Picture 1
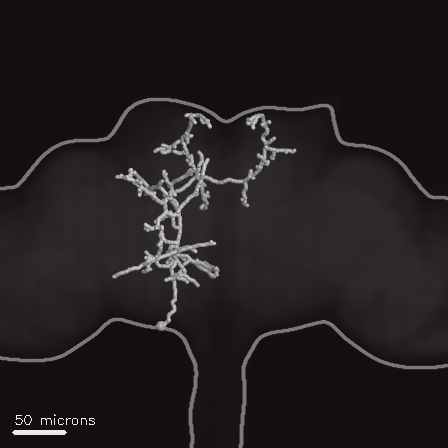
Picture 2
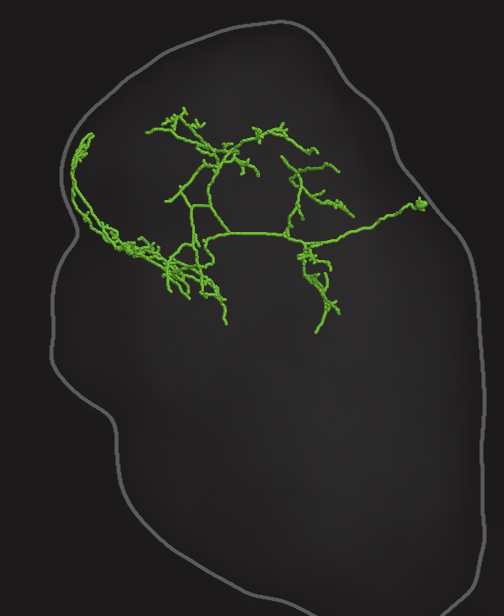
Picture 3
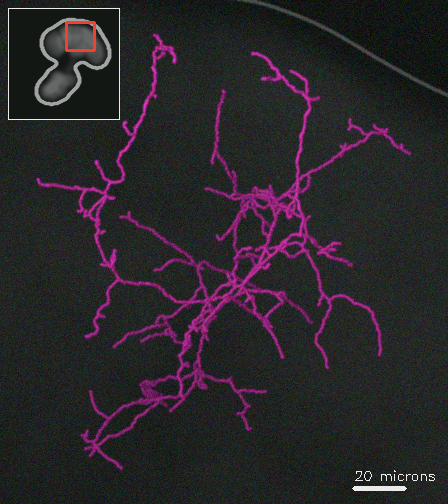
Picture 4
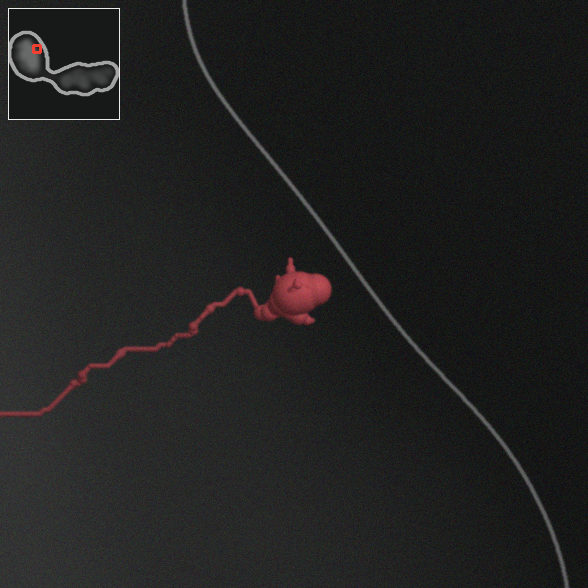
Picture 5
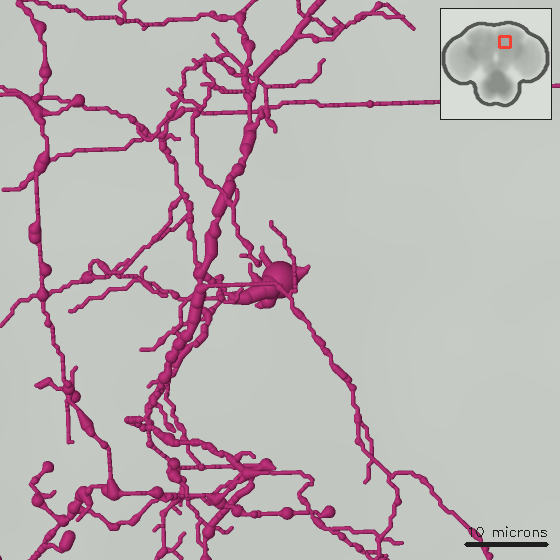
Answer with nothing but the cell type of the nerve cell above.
LAL191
